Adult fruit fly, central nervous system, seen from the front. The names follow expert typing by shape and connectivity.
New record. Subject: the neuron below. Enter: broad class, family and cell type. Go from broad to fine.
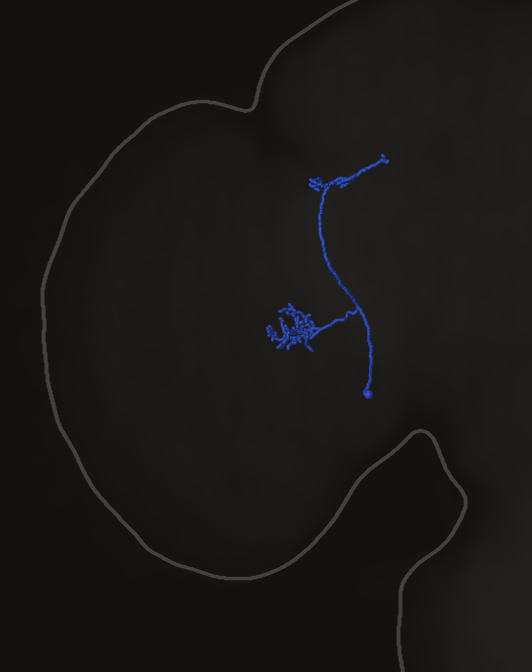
visual projection neuron; hemilineage VPNv2; LC16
